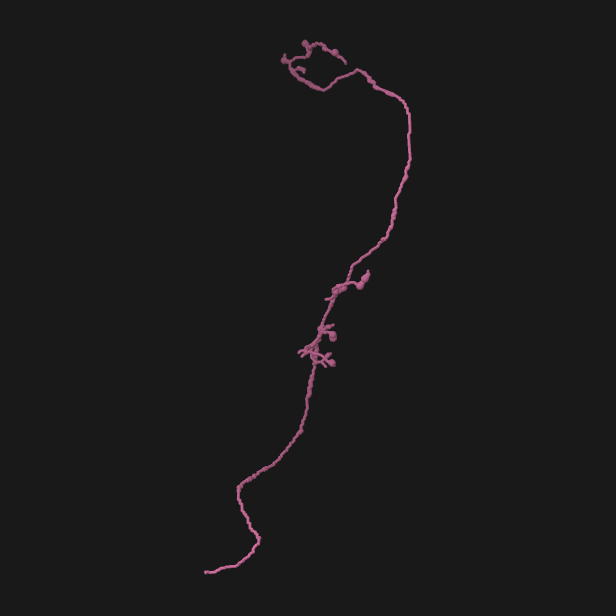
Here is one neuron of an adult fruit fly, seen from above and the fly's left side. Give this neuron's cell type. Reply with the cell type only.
ORN_VC3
